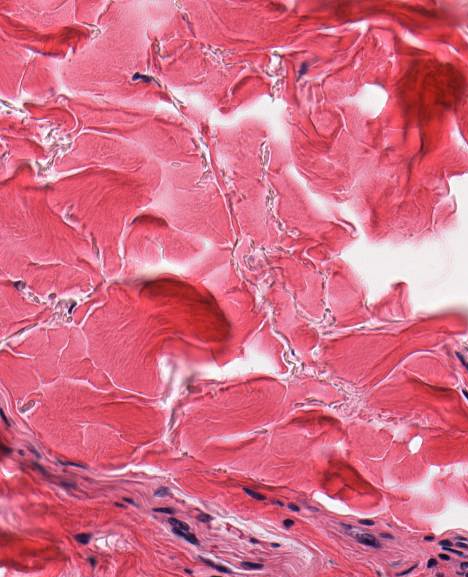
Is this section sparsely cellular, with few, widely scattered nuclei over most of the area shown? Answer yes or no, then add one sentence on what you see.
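Yes. Nuclei are almost absent from the blocks and from the strands between them in the upper two-thirds of the field.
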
